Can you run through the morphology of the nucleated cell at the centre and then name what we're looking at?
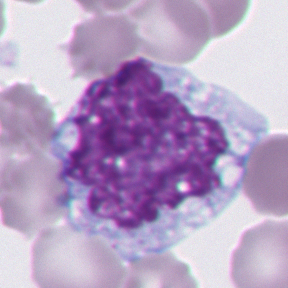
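Notice how lumpy the nucleus is: its outline is irregular, with several indentations. It lies toward the upper left, which leaves a wider rim of cytoplasm on the right and lower side. That cytoplasm is a pale grey-blue, finely stippled, with no coarse granules. This cell is a monocyte.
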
